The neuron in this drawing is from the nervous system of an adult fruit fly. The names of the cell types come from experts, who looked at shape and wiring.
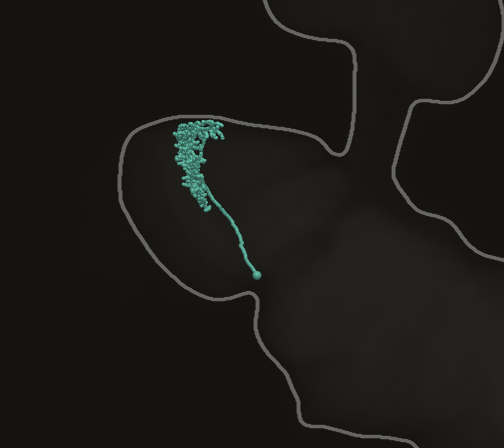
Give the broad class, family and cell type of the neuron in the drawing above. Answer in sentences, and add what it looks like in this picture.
It is an optic-lobe intrinsic neuron. Its family is Pm. It is of cell type Pm7. The cell body can be seen in the middle of the picture. As drawn here it is taller than it is wide.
